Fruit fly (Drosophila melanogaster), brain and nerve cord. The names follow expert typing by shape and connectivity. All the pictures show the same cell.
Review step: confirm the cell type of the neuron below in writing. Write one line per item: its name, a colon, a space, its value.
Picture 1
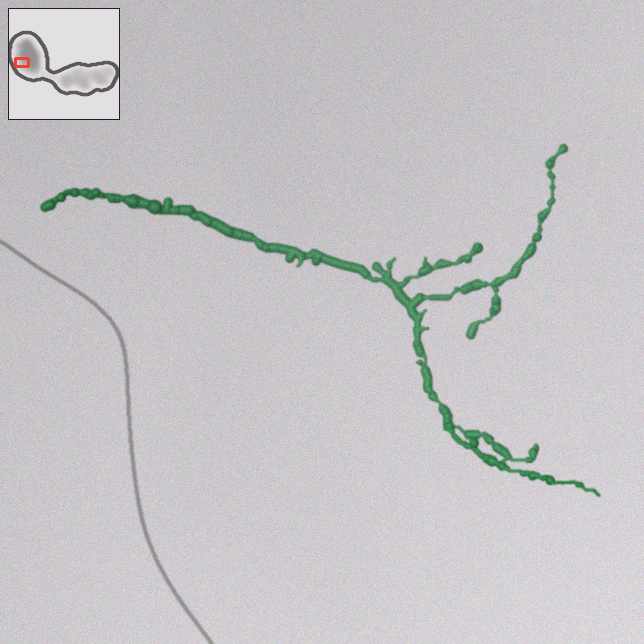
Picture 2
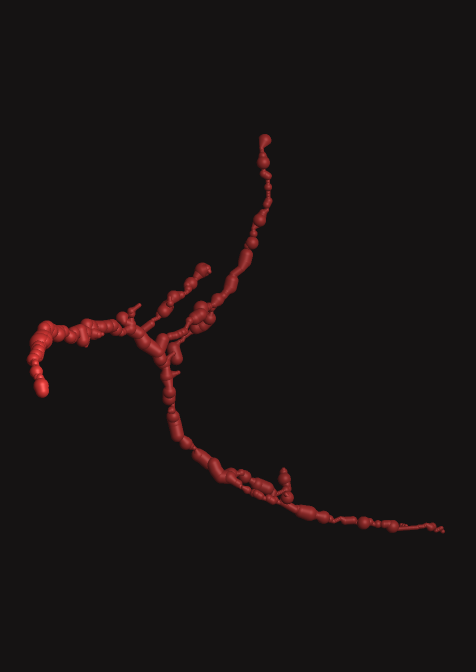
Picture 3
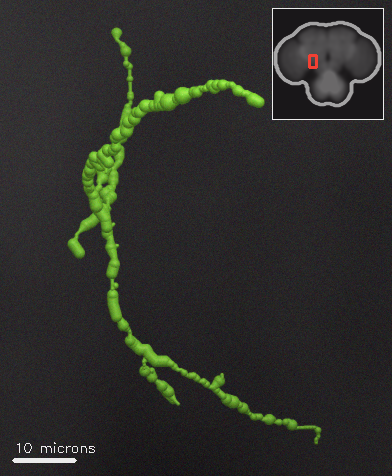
cell type: JO-A2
